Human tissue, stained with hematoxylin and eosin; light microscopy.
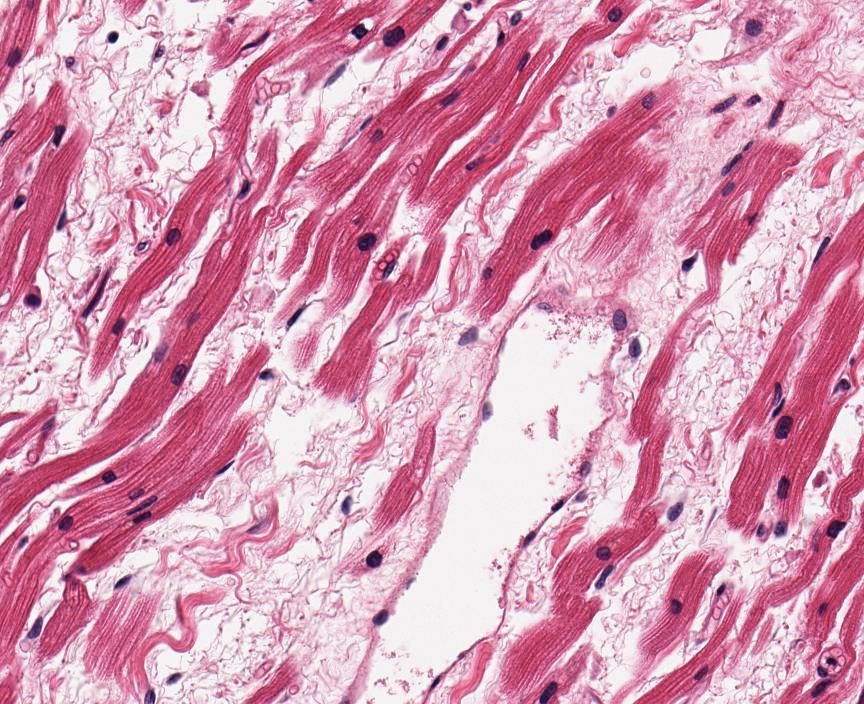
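Atrial appendage of the heart, H&E. Fibre cytoplasm deep pink, finely streaked lengthwise. Nuclei oval, central. Several fibres branch to join neighbours. Wide spaces between fibre bundles filled with pale, loose, wispy strands.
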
